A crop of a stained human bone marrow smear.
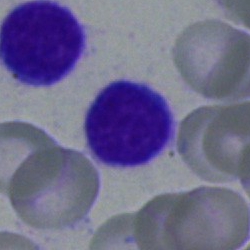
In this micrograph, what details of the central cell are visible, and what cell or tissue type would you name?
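This one's got a round, smooth outline and dense chromatin staining deep purple. The cytoplasm is so scant you can barely see it around the nucleus, and there are no granules visible anywhere in the cell. It's a lymphocyte.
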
